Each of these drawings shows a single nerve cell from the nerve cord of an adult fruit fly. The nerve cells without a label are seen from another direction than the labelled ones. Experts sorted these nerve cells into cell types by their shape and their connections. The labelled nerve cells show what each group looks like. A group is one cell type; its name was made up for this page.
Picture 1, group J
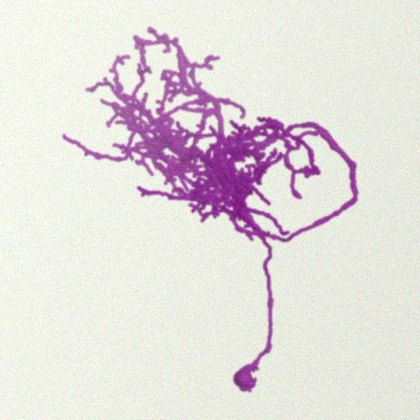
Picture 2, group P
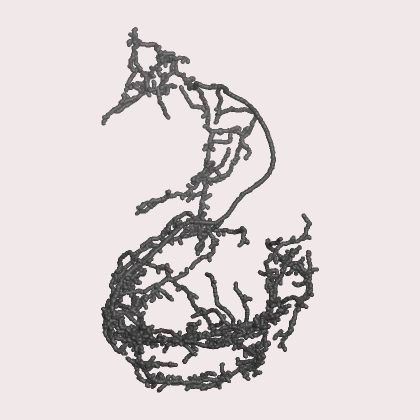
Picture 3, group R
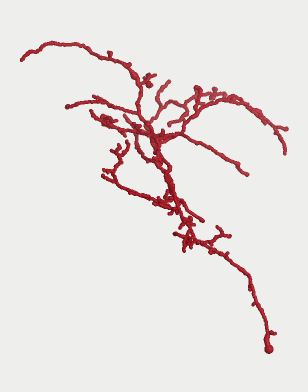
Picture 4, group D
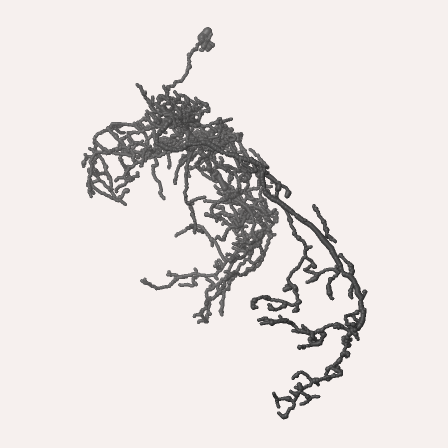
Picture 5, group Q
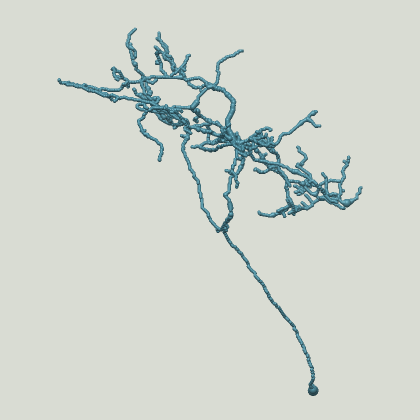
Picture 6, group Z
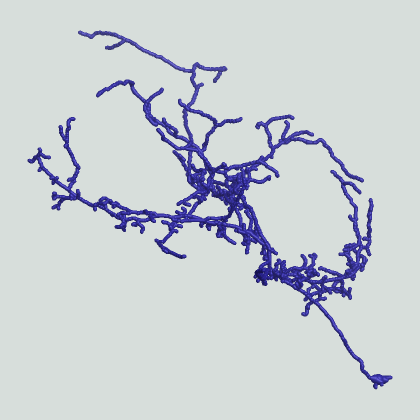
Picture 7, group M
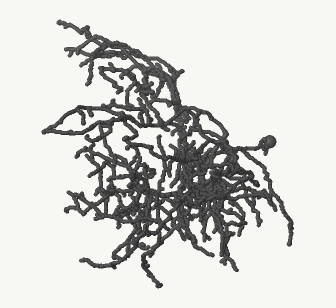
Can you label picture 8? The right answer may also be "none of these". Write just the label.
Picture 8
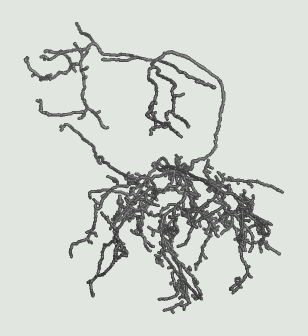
none of these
